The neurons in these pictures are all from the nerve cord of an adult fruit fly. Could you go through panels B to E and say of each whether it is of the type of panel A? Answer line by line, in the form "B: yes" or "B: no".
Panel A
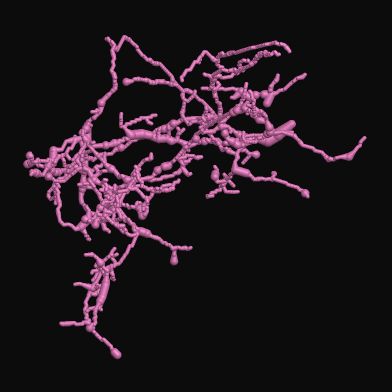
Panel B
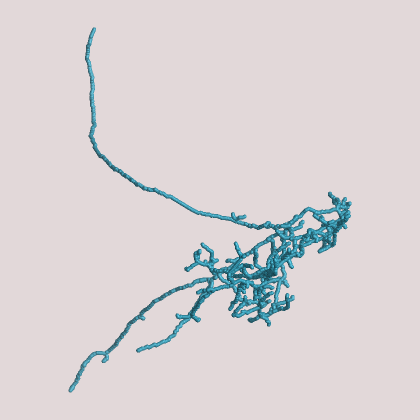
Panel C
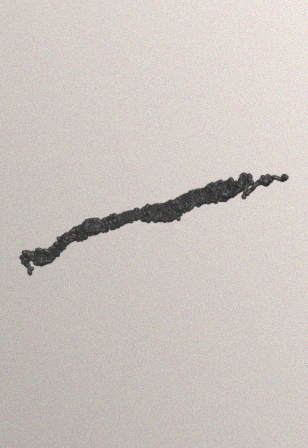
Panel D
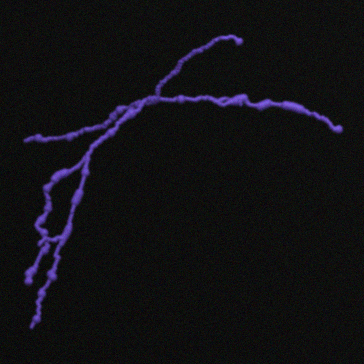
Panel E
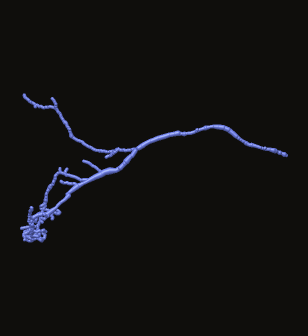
B: no
C: yes
D: yes
E: no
